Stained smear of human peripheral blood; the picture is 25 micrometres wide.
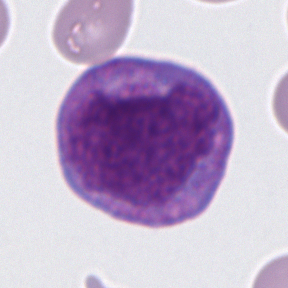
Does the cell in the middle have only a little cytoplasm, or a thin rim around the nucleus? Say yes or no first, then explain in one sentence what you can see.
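Yes. The nucleus fills most of the cell and has a notch in its upper edge.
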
